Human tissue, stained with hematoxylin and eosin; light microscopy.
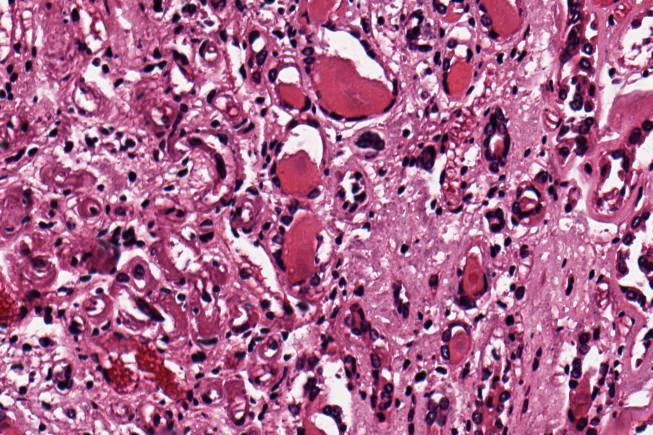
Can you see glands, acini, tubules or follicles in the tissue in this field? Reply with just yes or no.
Yes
